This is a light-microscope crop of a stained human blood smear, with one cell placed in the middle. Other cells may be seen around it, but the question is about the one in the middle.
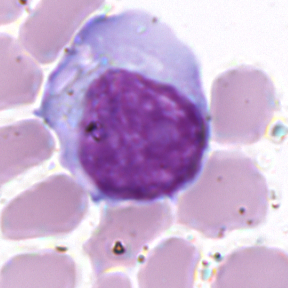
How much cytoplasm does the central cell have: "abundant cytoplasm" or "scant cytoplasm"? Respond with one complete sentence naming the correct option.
In this cell, the cytoplasm is plentiful.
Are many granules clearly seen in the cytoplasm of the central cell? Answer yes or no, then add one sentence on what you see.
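No. No granules are visible in the cytoplasm.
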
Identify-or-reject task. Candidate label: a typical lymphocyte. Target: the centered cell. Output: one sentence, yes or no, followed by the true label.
No, at the middle of the crop is a plasma cell, not a typical lymphocyte.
